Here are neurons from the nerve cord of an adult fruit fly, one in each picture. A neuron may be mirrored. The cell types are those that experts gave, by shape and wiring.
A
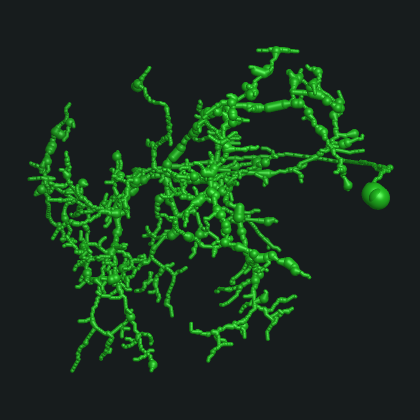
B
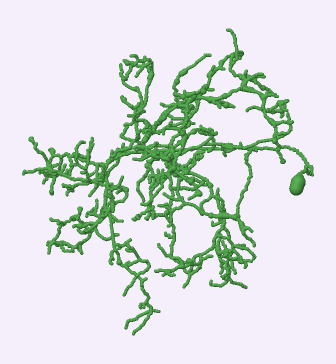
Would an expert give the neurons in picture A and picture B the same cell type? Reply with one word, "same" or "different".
same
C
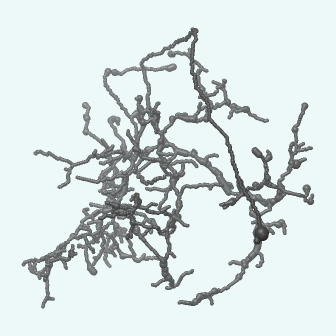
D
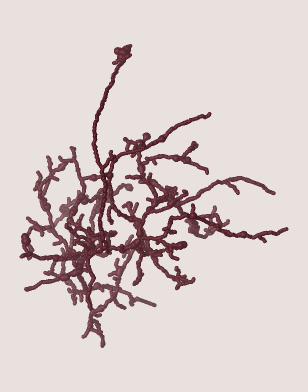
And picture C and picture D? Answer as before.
same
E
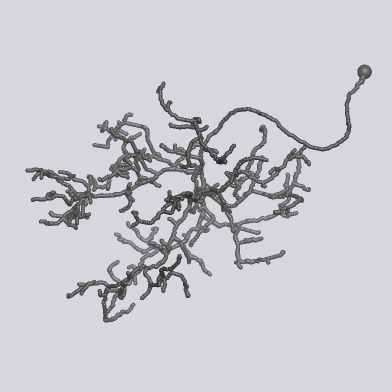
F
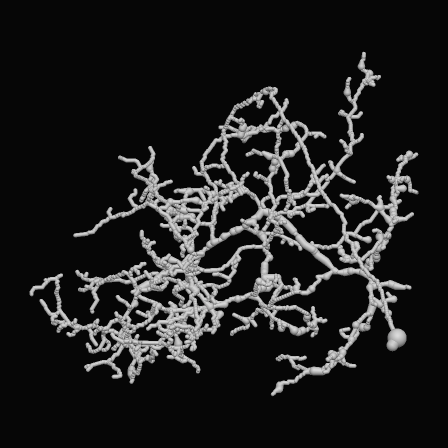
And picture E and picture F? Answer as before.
different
